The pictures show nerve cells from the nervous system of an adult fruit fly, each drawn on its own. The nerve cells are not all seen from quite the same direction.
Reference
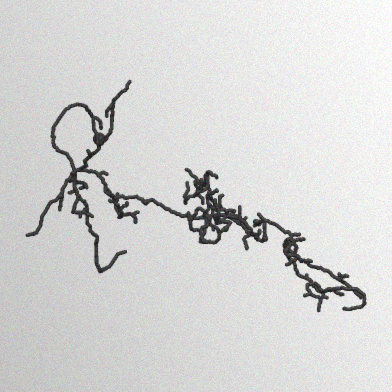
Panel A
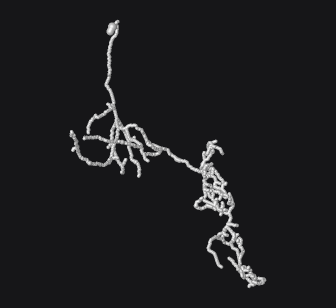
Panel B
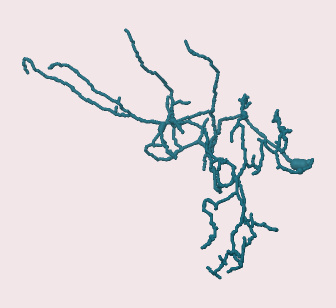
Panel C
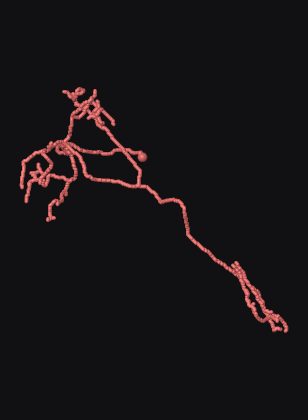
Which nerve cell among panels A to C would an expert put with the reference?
Panel A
